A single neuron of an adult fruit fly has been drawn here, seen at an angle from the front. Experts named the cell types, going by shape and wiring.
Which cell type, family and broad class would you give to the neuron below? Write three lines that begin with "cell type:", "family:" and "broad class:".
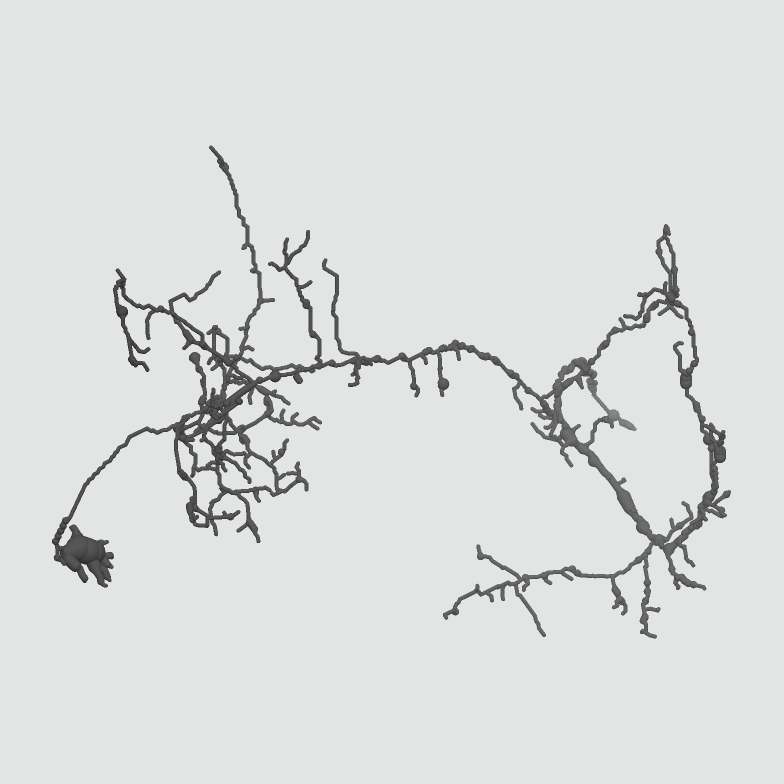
cell type: ltm MN
family: hemilineage 15B
broad class: motor neuron of the nerve cord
